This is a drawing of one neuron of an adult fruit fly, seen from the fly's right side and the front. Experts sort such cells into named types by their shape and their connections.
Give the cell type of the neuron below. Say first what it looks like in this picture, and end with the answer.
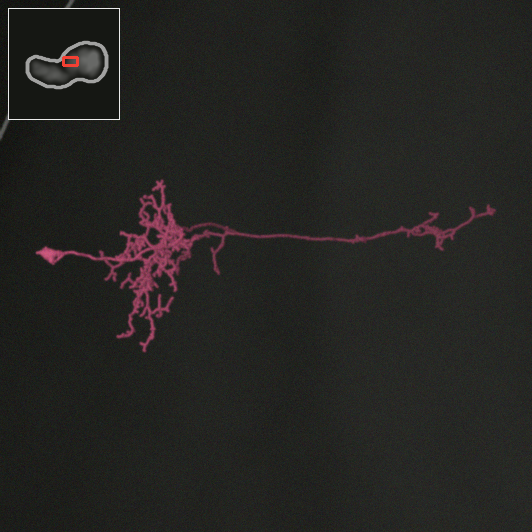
Its cell body lies on the left of the picture. As drawn here it is more than twice as wide as it is tall. It is an optic-lobe intrinsic neuron. Its cell type is TmY13.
